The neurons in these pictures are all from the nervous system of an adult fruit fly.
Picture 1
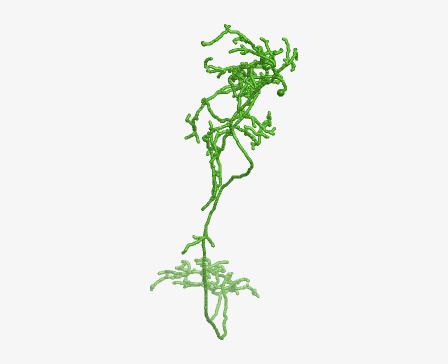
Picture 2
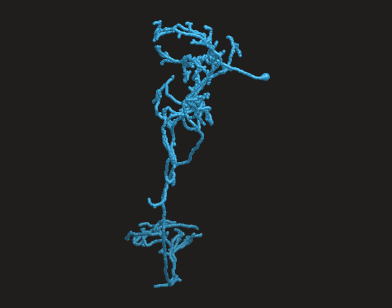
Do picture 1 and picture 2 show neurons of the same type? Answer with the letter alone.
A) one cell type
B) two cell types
A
